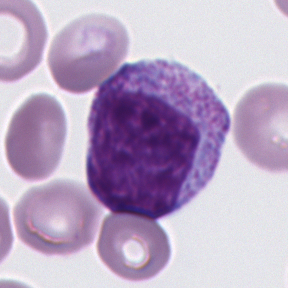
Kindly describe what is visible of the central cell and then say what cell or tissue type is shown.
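The cell has an angular outline with several fairly straight sides. A single unlobed nucleus fills most of the cell and lies toward the lower left, so the cytoplasm sits along the upper right. Fine purple granules dust the cytoplasm. This is an atypical promyelocyte.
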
